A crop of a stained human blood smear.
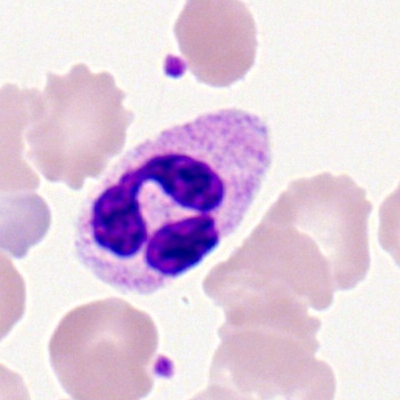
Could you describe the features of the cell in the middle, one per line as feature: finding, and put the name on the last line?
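Lobes: three in the nucleus, I count.
Arrangement: curving around a small pale patch of cytoplasm in the middle.
Chromatin: dark purple, coarsely clumped.
Cytoplasm: plentiful, pale pink.
Name: segmented neutrophil.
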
